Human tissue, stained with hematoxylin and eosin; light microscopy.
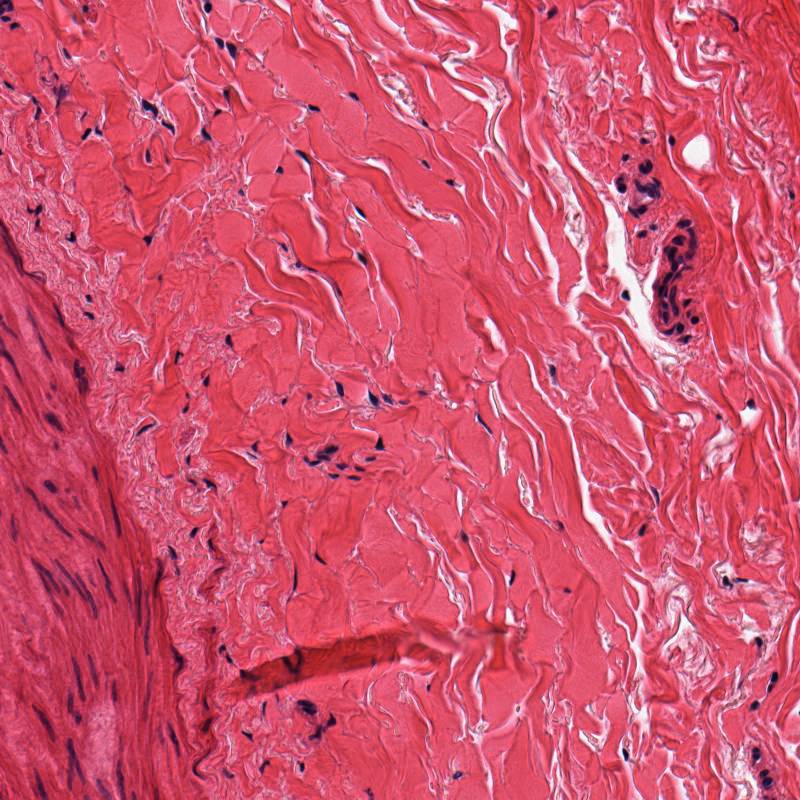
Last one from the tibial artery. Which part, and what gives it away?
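So: tunica adventitia. Most of the field is dense, wavy, pink collagen, its bundles running obliquely from upper left to lower right.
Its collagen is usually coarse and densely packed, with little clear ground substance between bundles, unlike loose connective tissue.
Along the left edge lies smooth muscle with cigar-shaped nuclei, then a narrow strip of paler, looser fibres.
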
